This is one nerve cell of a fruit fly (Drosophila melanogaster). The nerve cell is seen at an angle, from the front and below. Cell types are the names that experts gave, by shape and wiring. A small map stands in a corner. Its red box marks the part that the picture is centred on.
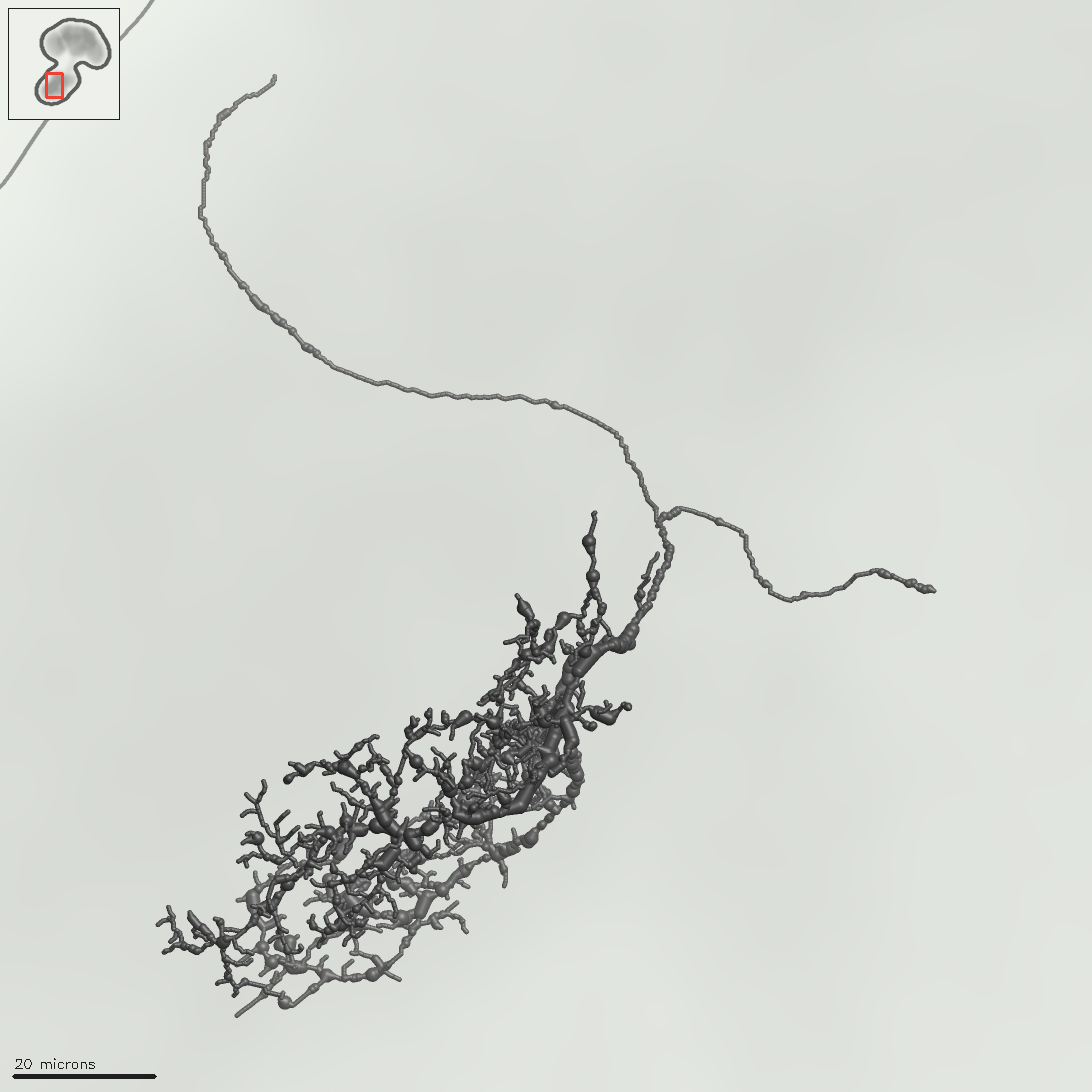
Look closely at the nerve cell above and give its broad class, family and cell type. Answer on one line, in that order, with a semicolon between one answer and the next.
nerve-cord intrinsic neuron; hemilineage 23B; IN23B037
